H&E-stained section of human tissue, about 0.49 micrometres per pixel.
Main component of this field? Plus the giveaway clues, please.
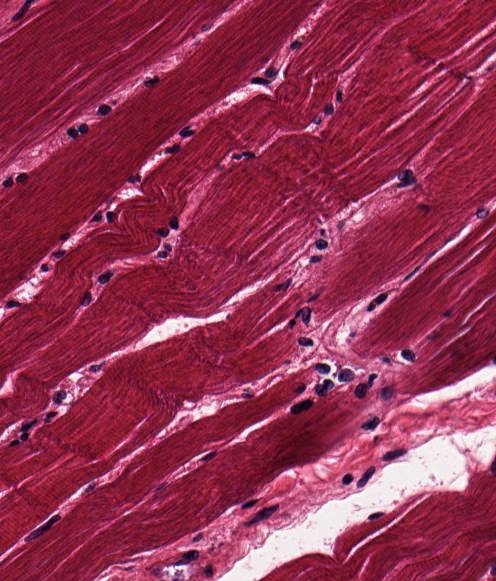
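The tissue is skeletal muscle. The fibres carry fine transverse cross-striations, and their dark, elongated nuclei sit at the fibre edges rather than centrally.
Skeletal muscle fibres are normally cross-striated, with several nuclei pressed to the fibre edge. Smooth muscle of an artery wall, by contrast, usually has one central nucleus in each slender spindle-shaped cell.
The fibre cytoplasm is deep red, and thin strands of pale pink connective tissue with scattered small nuclei lie between the fibres.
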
